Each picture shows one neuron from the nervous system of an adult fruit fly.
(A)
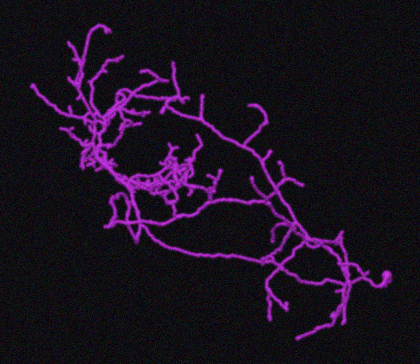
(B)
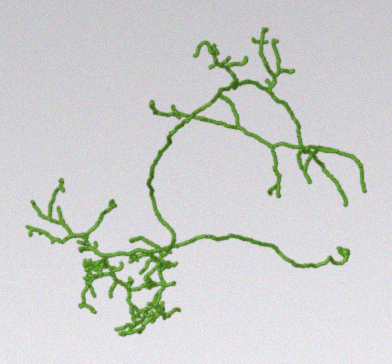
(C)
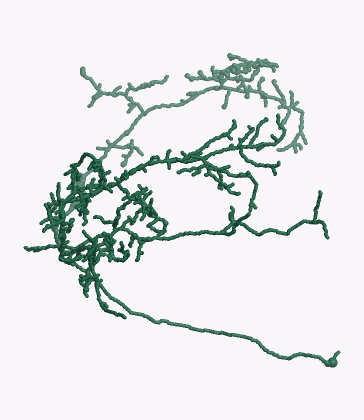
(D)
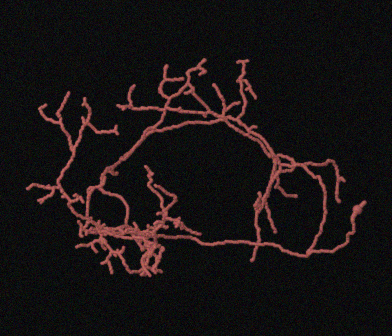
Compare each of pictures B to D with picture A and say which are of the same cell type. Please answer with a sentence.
Picture B and picture D are of the same cell type.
